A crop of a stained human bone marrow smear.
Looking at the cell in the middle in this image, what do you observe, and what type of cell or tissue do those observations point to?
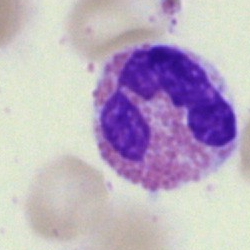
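Round cell, this one. Its nucleus splits into lobes curving around a central patch of cytoplasm. Chromatin's dark purple and densely condensed, and no nucleoli are visible. It's an eosinophil.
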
